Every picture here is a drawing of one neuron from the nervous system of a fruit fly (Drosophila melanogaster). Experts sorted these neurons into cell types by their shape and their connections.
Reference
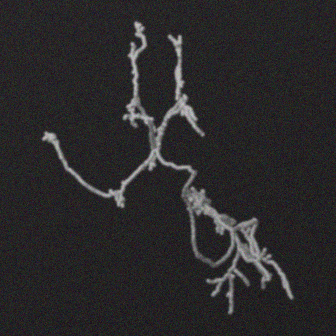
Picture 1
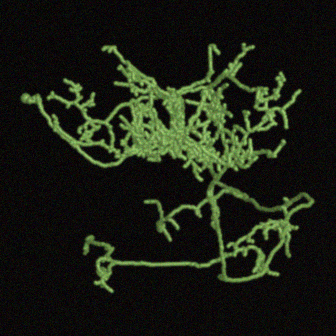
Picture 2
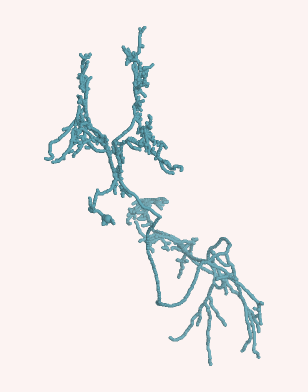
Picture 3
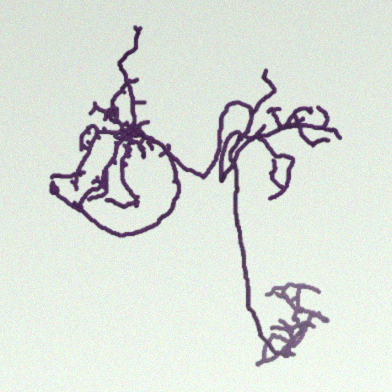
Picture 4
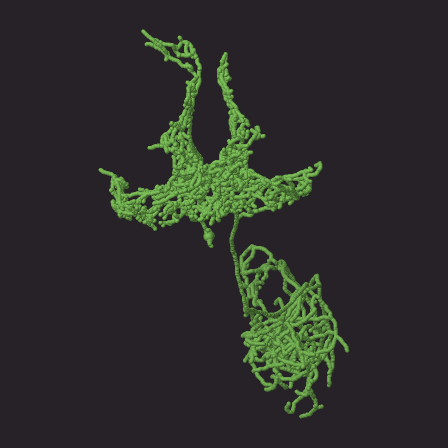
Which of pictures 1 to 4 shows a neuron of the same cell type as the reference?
Picture 2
